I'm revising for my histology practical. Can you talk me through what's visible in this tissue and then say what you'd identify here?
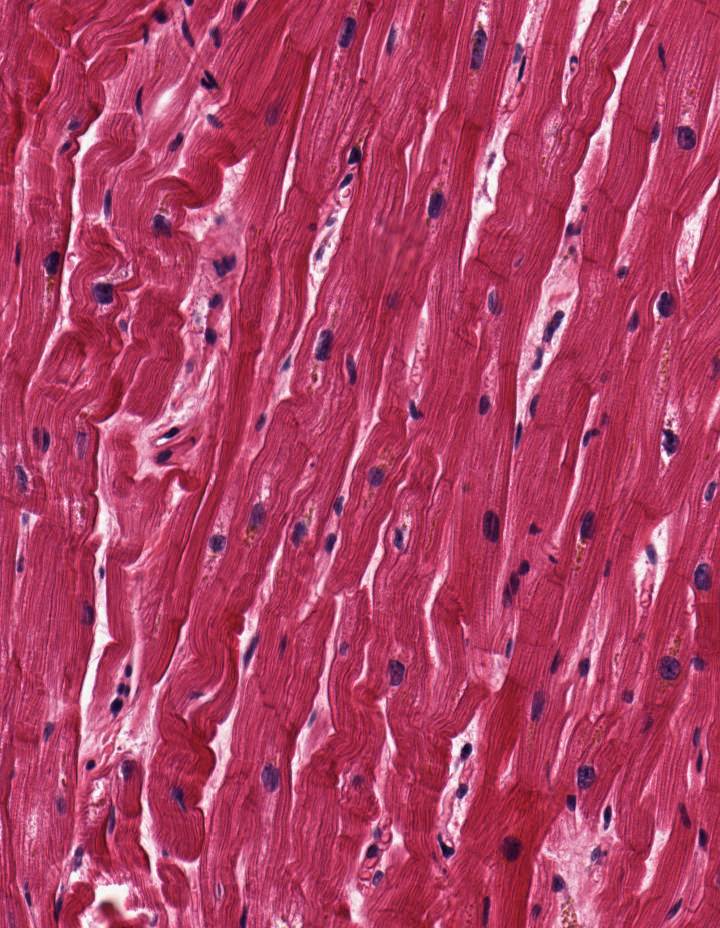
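Notice how the muscle fibres branch and join up with their neighbours. At the ends of many muscle nuclei, small golden-brown granules gather. Between the fibres there's only scant pale connective tissue, with small dark elongated nuclei, lying in narrow clefts, and there are no fat cells among the fibres at all. This is the left ventricle of the heart.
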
